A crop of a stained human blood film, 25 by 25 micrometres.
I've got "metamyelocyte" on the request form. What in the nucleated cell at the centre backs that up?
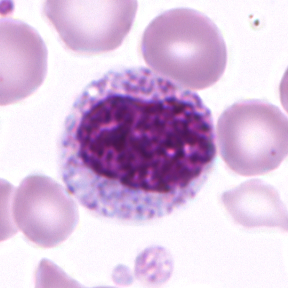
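Let's start with size: this metamyelocyte is about 14 micrometres across.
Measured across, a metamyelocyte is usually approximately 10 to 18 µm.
So the size of this cell goes with the name. Now look at the nucleus, which sits off-centre toward the upper right, with dark purple, coarsely clumped chromatin. The cytoplasm is widest below and to the left of the nucleus, and between the granules it is pale and nearly colourless.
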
